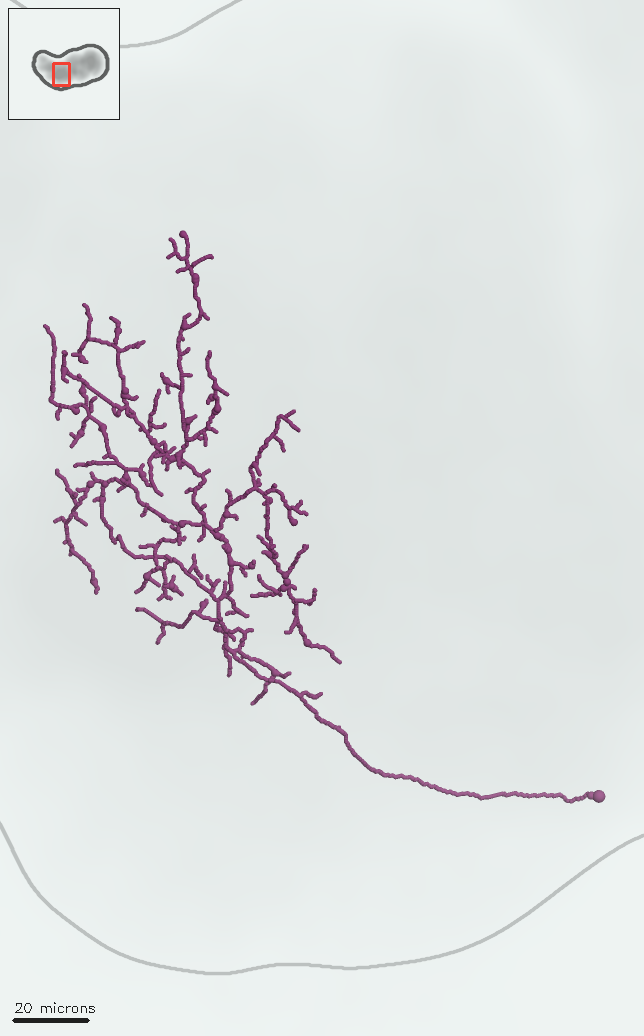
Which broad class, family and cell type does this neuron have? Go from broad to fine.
optic-lobe intrinsic neuron; Cm; Cm13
